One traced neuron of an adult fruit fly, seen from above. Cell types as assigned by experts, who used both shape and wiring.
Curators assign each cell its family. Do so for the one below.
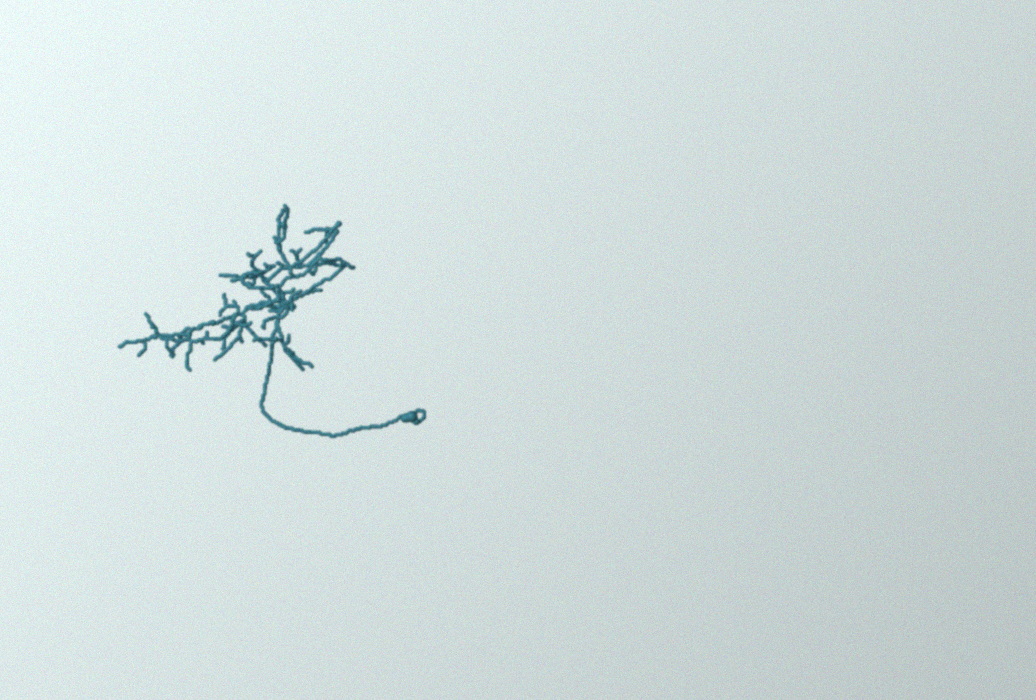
hemilineage VLPp&l1_anterior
